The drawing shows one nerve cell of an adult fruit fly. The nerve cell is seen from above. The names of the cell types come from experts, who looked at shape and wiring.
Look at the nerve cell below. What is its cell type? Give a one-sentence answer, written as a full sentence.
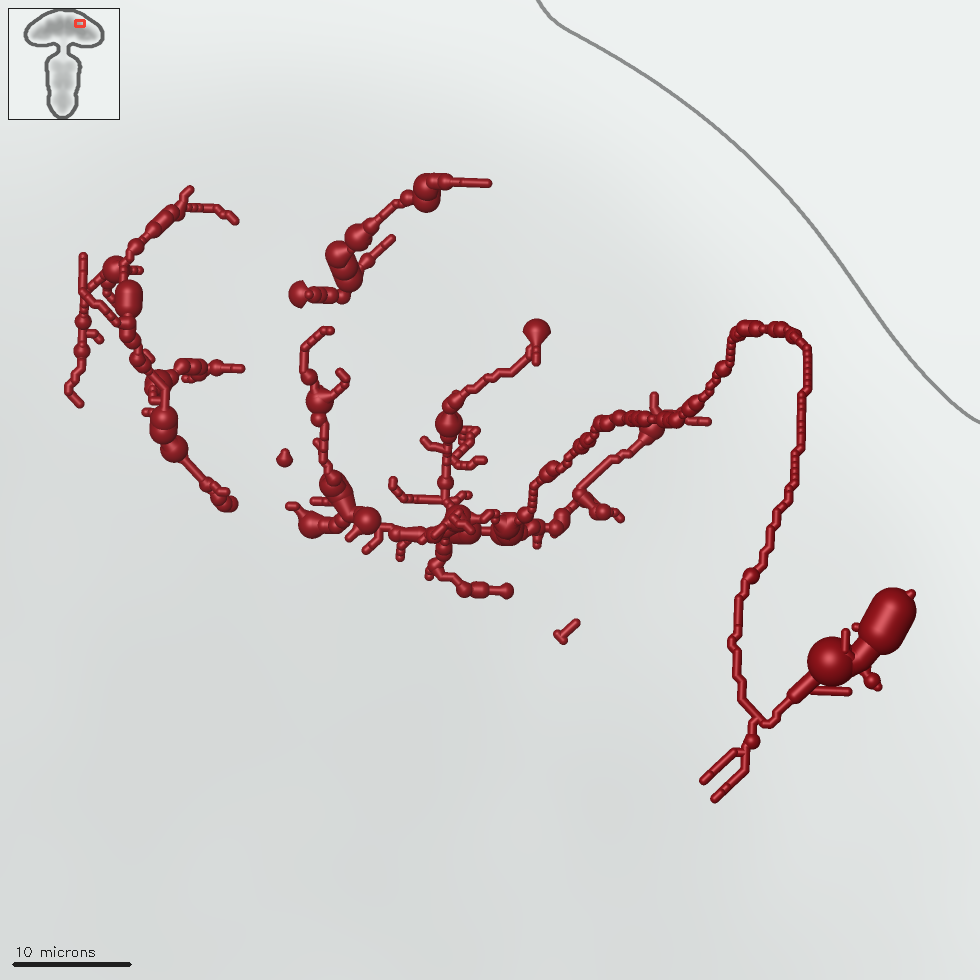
Within the cell type CB1682 sits this neuron.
